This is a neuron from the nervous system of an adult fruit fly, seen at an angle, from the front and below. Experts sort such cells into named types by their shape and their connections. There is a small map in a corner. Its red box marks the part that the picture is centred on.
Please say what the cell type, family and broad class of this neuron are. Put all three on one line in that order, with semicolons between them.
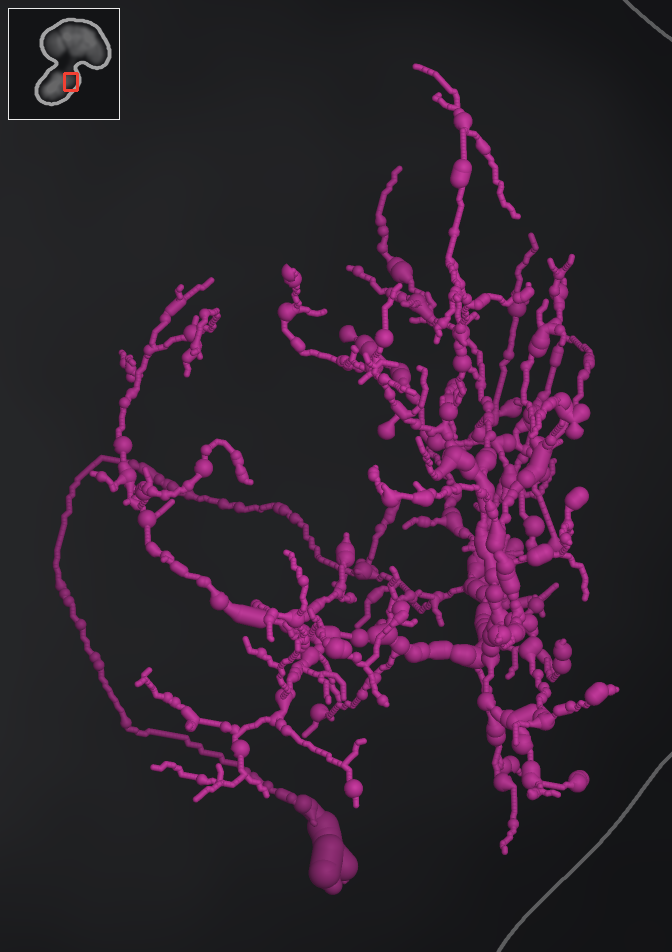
IN03A062_b; hemilineage 03A; nerve-cord intrinsic neuron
